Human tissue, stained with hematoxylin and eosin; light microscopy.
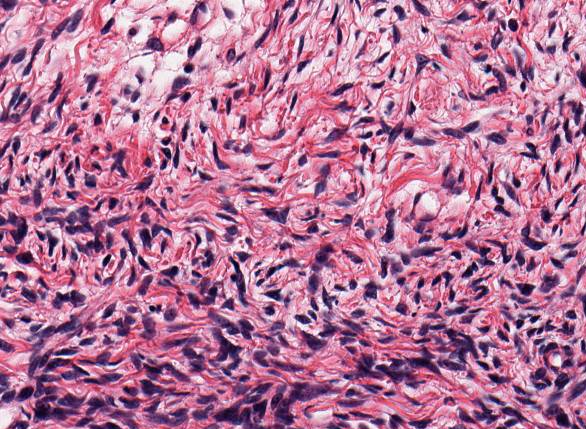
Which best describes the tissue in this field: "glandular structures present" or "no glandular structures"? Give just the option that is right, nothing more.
No glandular structures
